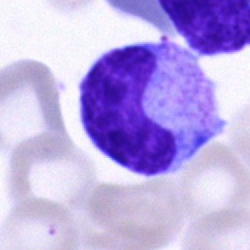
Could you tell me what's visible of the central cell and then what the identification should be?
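The nucleus fills the left part of the cell and is indented on its right side, giving it a kidney shape. The cytoplasm is pale lilac-blue, with fine pinkish-purple granules scattered through it. This cell is a metamyelocyte.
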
